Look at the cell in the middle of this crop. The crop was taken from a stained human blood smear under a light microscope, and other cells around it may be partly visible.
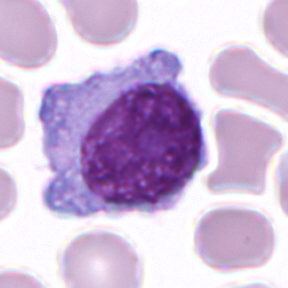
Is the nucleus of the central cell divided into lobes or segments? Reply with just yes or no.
No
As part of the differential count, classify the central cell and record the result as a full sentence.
Framed in the middle of the crop is a plasma cell.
